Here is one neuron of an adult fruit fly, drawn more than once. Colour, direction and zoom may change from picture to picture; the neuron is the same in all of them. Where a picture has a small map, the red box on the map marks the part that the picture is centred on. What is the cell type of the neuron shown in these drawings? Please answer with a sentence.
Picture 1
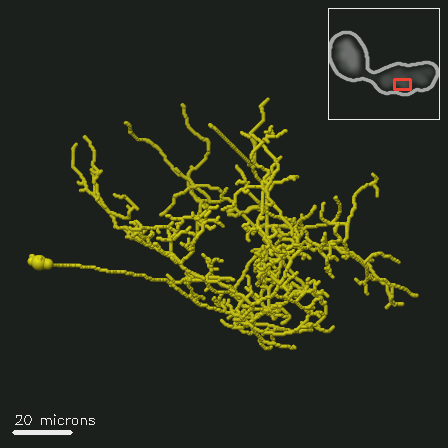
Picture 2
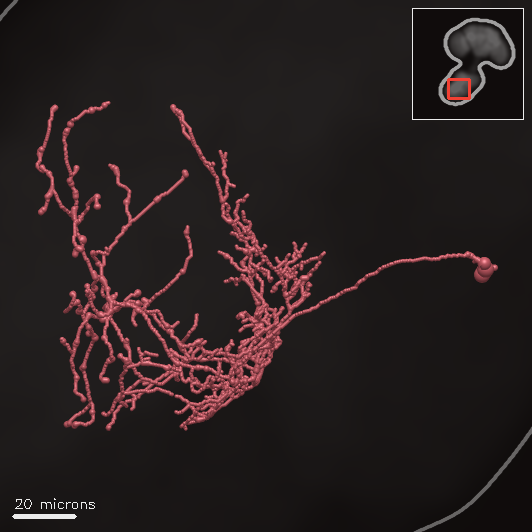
The cell type is IN13B017.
